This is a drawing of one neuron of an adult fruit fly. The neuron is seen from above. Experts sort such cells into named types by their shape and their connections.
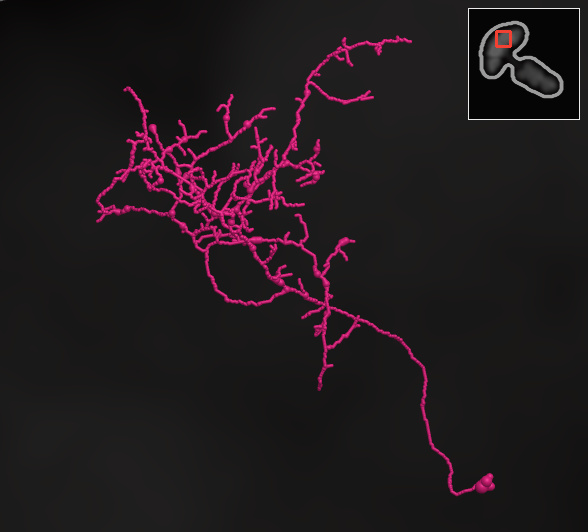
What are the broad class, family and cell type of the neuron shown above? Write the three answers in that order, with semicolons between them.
central-brain intrinsic neuron; hemilineage DM4_dorsal; SMP408_a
